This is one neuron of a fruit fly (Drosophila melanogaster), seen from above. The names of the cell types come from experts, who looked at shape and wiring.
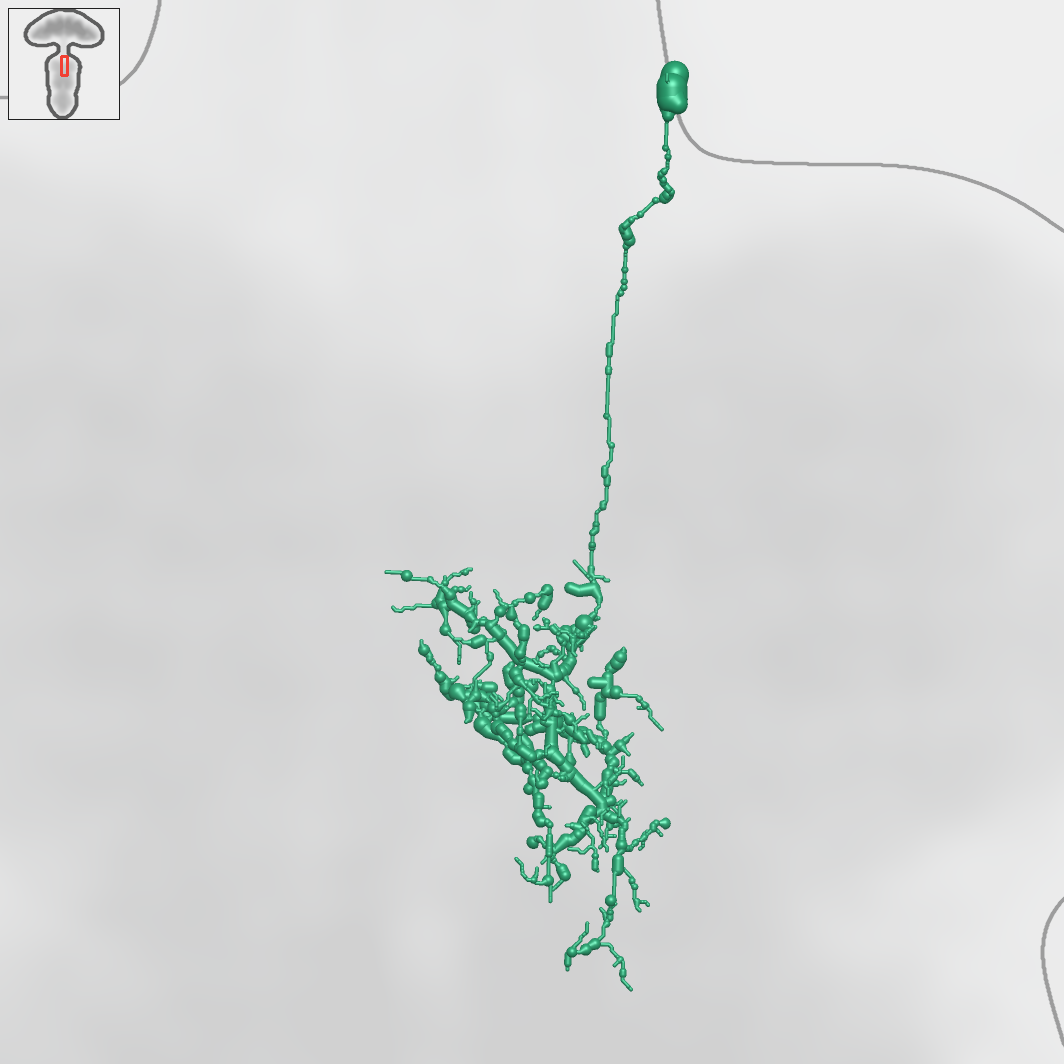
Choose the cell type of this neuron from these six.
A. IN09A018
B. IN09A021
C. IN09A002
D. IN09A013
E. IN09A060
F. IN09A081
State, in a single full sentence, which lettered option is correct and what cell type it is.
The neuron is categorized as cell type IN09A018, option A.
